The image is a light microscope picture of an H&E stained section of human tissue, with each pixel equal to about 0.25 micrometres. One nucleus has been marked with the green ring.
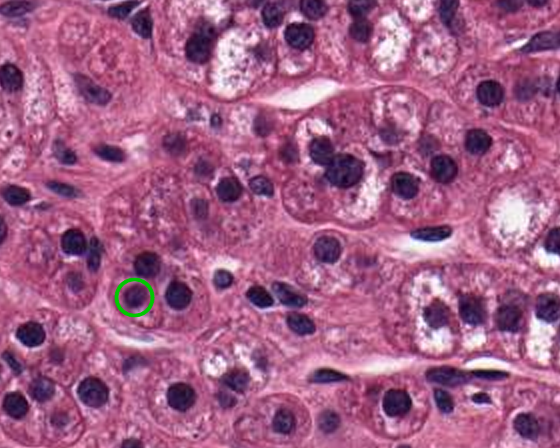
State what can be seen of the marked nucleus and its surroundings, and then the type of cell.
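It lies close to two other round, dark nuclei of similar size, forming a tight group of three within one rounded nest of cells. The nest is outlined by thin pink strands, with a pale, elongated slit-like space running along its lower edge. Type of cell: adrenal cortical cell.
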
